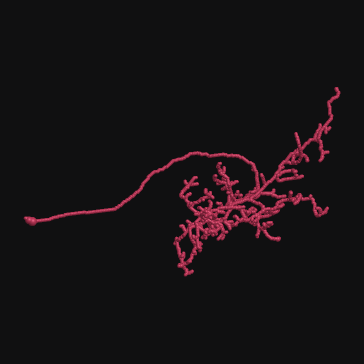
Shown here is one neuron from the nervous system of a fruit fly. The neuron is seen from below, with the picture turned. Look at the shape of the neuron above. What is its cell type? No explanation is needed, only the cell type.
IN12B078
